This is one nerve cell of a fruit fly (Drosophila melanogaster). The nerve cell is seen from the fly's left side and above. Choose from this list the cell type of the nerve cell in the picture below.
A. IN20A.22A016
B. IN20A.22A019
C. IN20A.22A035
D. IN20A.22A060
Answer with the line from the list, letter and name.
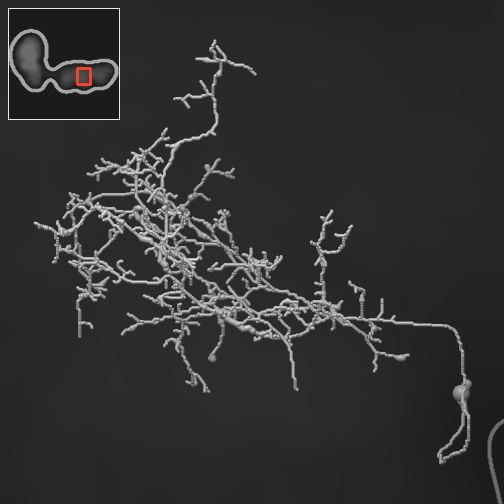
A. IN20A.22A016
